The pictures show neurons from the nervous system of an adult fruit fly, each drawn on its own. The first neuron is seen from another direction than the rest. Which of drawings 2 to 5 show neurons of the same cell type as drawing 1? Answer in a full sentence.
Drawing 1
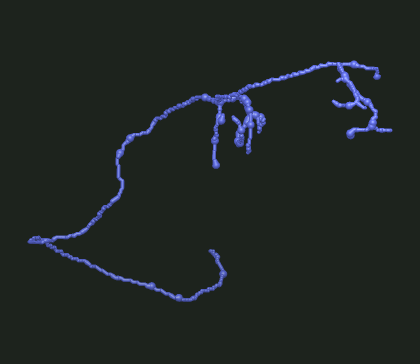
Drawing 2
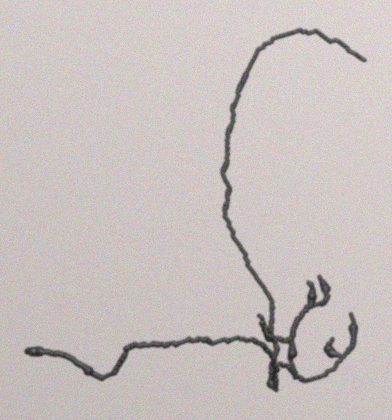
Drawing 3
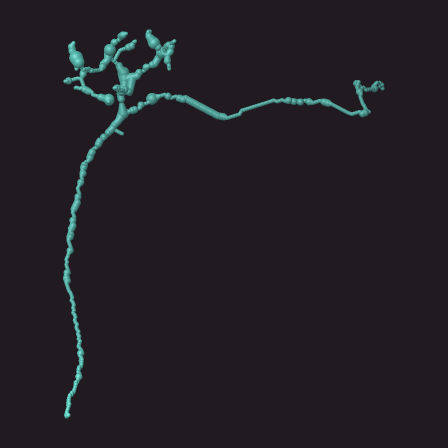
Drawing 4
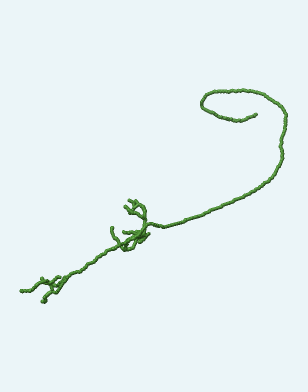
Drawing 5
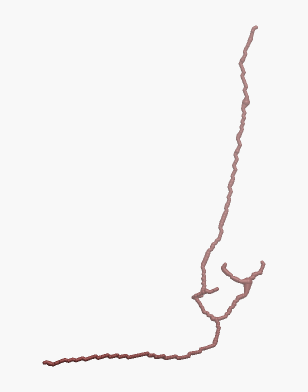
Drawing 2 and drawing 4 are of the same cell type.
